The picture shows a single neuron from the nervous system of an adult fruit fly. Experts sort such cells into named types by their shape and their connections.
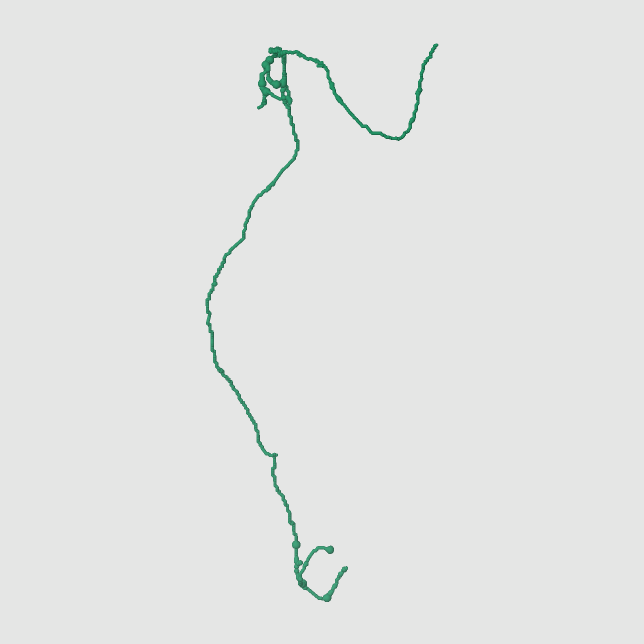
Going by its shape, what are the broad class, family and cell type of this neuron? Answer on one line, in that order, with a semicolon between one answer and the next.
sensory neuron entering the brain; class olfactory; ORN_DL1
